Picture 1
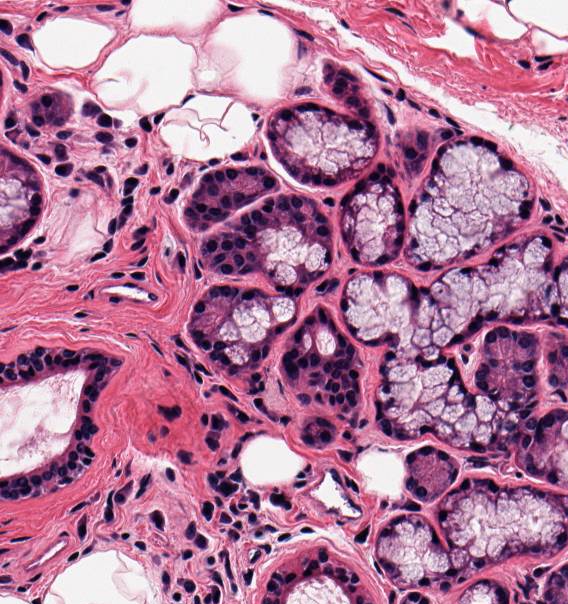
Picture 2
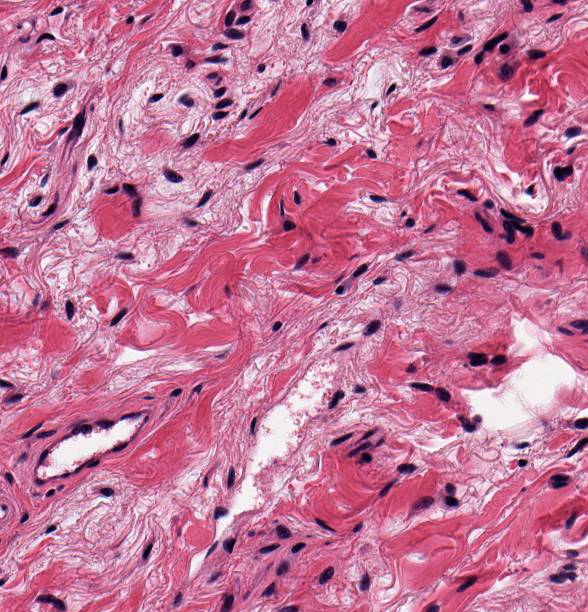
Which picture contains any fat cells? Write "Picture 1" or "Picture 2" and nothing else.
Picture 1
